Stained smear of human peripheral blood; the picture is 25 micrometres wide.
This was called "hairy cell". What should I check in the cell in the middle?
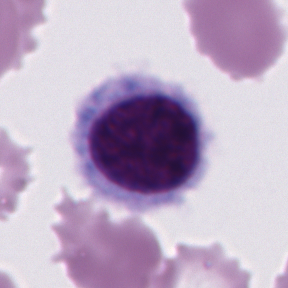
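Taking this as a hairy cell, I look first at its outer edge, which is slightly ragged rather than smooth.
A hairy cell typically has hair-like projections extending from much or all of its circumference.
Here the raggedness is only slight, so the edge fits that picture only in part. The cell measures about 12 micrometres across.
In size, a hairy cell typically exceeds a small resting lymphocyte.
The nucleus is round, about 9 micrometres across, and takes up about 60% of the cell's area. The cytoplasmic rim is wider on the upper left than on the lower right. I can make out no nucleoli in the nucleus and no clear vacuoles in the cytoplasm.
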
